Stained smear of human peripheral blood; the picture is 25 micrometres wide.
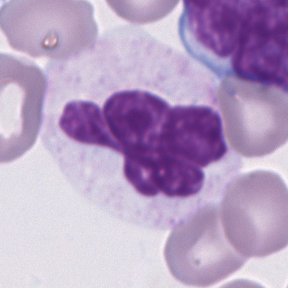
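Segmented neutrophil from peripheral blood: its nucleus is folded into several broad lobes joined by wide connections, not thin strands. The chromatin's dark purple and clumped, with small paler patches. There's plenty of cytoplasm, very pale with just a faint lilac tint, and only sparse fine pinkish-purple granules scattered through it.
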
